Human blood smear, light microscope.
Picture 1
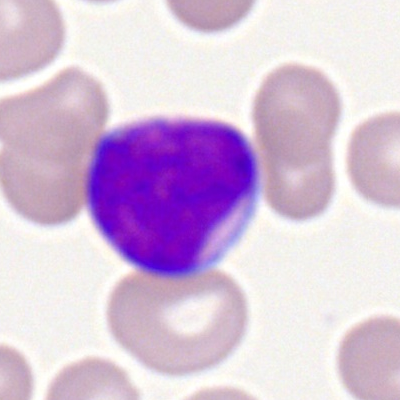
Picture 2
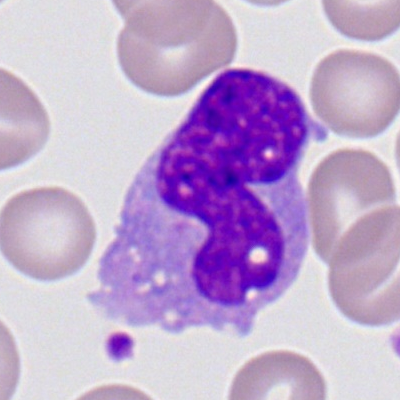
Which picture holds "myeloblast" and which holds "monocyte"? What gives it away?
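Picture 1 is the myeloblast, and picture 2 is the monocyte. What separates them first is the cytoplasm: in picture 1 only a thin crescent of pale bluish cytoplasm shows, at the lower right edge, while in picture 2 it is plentiful and pale greyish-lilac.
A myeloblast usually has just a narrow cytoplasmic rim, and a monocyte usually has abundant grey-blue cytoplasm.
Then the nucleus: in picture 2 it is bent into an S-like shape.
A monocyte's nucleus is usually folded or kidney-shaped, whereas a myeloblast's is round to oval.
I also notice small clear vacuoles in picture 2, and no granules in picture 1.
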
